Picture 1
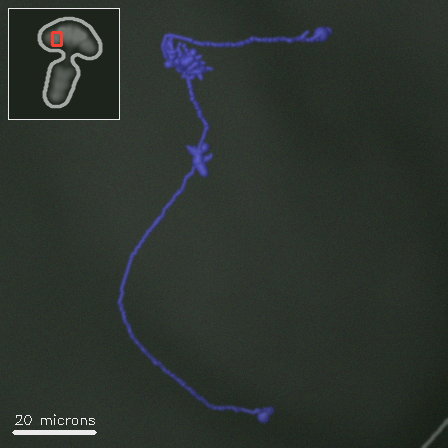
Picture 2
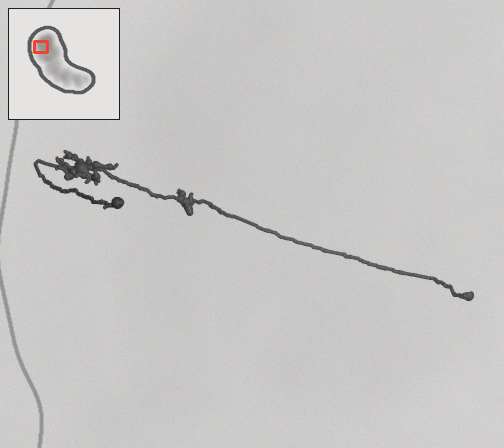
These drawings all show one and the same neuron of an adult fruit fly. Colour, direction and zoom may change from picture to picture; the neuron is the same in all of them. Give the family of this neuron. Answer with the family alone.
Tm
